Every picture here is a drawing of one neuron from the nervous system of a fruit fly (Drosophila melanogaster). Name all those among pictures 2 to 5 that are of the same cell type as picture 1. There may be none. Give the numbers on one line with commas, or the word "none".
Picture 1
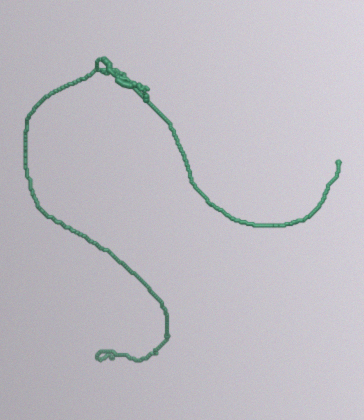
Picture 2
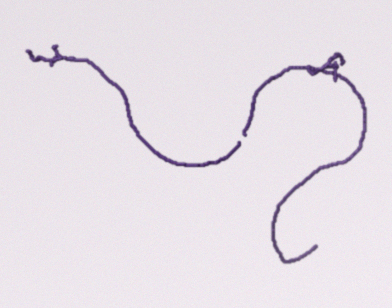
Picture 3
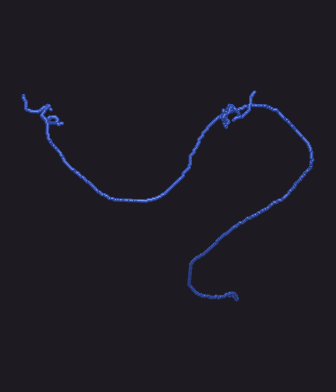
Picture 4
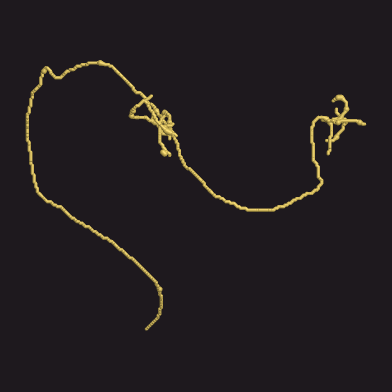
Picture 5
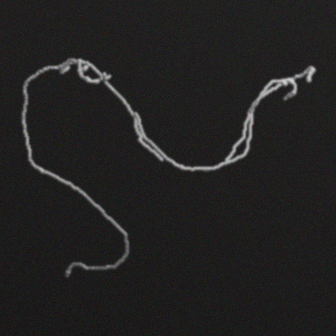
3, 5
